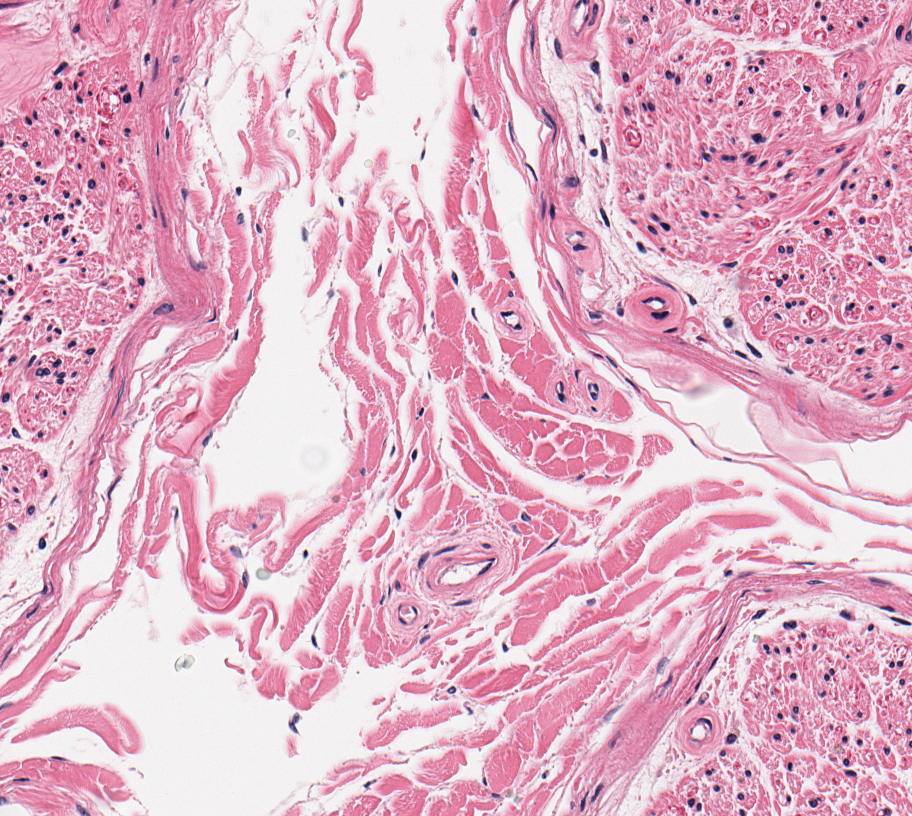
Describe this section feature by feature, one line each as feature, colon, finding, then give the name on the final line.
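Layout: rounded, densely packed bundles at left edge, upper right and lower right corner; looser fibrous tissue centrally
Bundle interior: finely mottled pink, many small rounded profiles, scattered dark oval nuclei
Bundle border: thin concentric layers of flattened cells with elongated dark nuclei
Centre: separate bright pink, wavy strips curving in varied directions
Identity: tibial nerve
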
